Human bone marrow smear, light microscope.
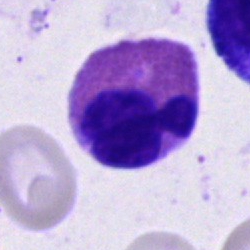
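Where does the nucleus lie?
In the lower half of the cell, with abundant pinkish-purple cytoplasm filling the upper part.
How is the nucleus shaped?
A notch divides it into a larger left lobe and a smaller right lobe.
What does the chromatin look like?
Dense, staining dark purple.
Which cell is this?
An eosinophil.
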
